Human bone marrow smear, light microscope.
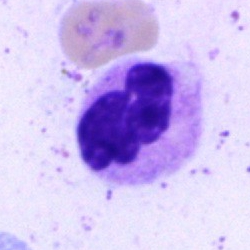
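Segmented neutrophil, the central cell in a stained human bone marrow smear. Outline: round and smooth. Nucleus: positioned toward the left, so more cytoplasm lies on the right. Chromatin: dense and dark purple. Cytoplasm: free of vacuoles.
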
